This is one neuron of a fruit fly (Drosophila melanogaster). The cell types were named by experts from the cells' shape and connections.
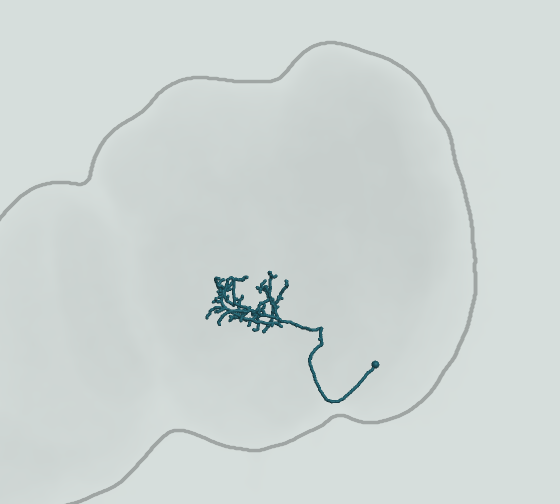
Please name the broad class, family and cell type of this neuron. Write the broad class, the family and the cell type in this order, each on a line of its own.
central-brain intrinsic neuron
hemilineage MD3
PS323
